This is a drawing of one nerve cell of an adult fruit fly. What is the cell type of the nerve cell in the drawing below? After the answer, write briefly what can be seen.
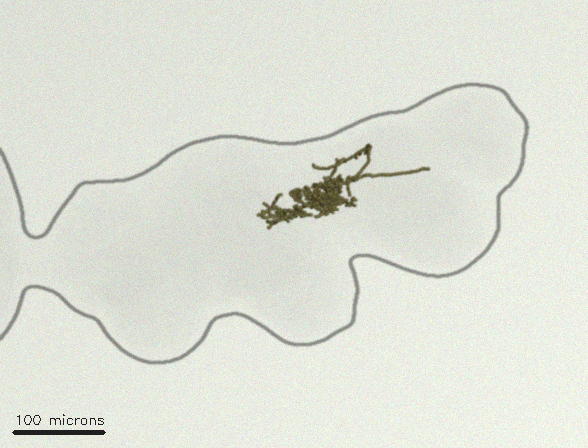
Its cell type is IN06A035. This is a nerve-cord intrinsic neuron. No cell body is drawn. From left to right in the picture it spans about 190 microns.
